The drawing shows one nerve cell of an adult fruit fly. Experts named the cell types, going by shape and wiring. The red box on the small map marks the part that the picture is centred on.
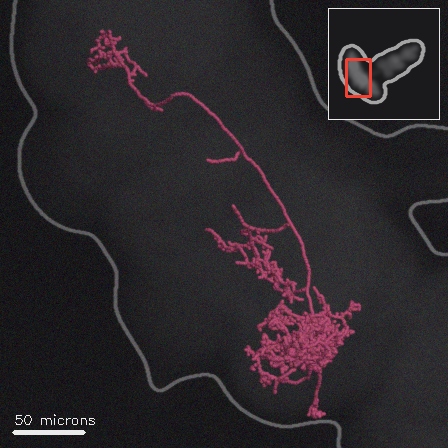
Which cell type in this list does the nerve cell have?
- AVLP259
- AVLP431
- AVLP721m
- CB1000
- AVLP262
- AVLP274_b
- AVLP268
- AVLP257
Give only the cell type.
AVLP721m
